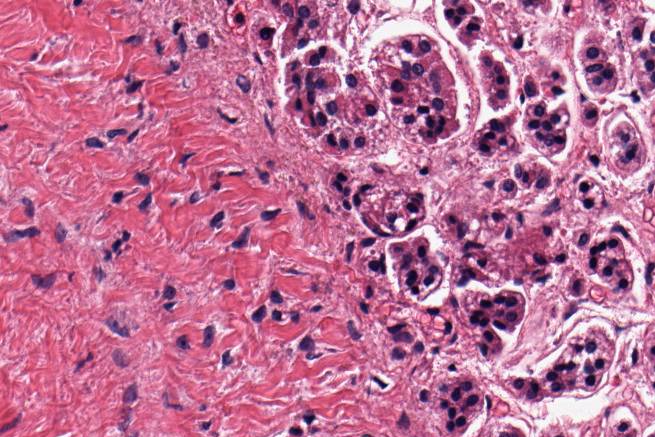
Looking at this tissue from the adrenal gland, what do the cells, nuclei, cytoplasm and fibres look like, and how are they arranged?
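So, on the right, the cells are gathered into rounded nests, with thin strands of stroma separating them. Their nuclei appear round and darkly stained, and the cytoplasm is pale pink and finely granular. Over on the left, between the collagen bundles, scattered spindle-shaped nuclei lie.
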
